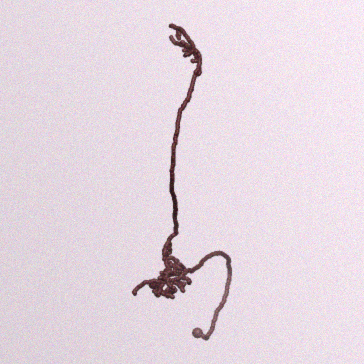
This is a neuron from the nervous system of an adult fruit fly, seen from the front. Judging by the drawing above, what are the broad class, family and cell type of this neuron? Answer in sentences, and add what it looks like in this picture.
Its broad class is central-brain intrinsic neuron. The family is hemilineage LB5. It is of cell type PRW037. The cell body can be seen at the bottom of the picture. In this view it is more than twice as tall as it is wide.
